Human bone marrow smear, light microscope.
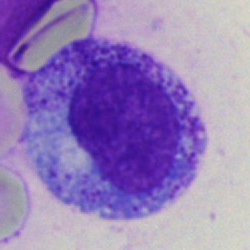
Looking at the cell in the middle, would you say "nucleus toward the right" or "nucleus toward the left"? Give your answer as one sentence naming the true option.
In this cell, the nucleus is set toward the right side.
